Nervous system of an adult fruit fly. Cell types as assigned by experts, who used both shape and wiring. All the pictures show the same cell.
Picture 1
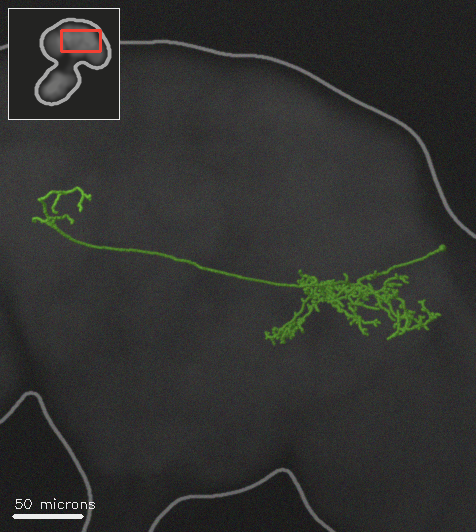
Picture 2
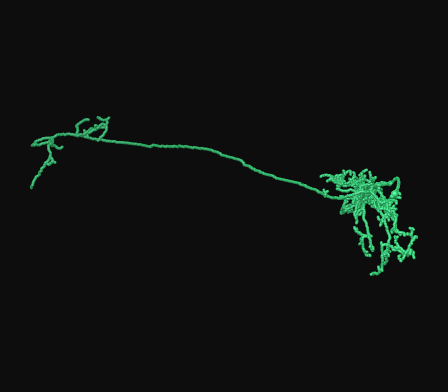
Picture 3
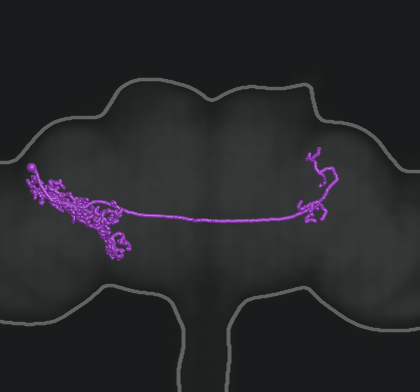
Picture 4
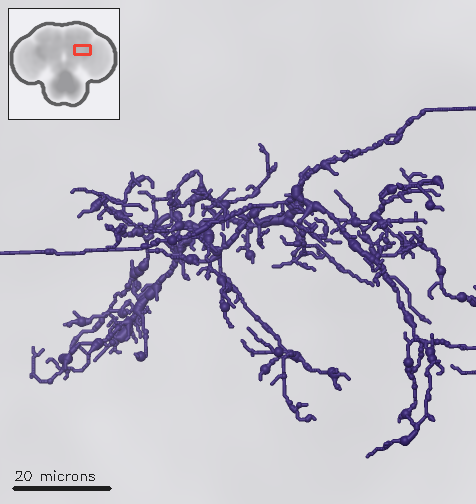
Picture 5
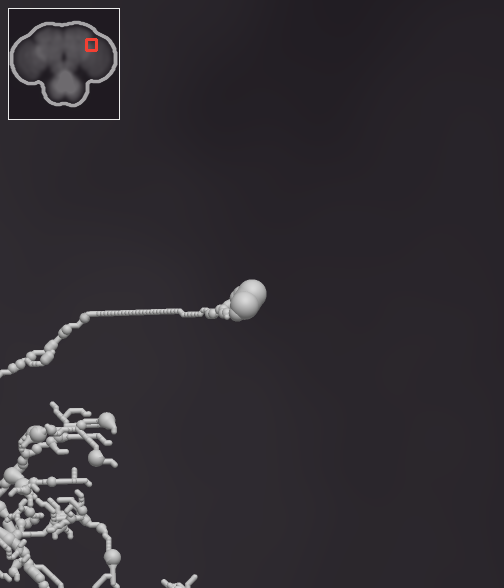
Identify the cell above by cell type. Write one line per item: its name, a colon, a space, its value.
cell type: CB1255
